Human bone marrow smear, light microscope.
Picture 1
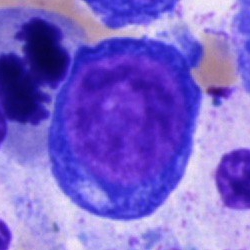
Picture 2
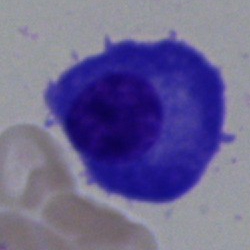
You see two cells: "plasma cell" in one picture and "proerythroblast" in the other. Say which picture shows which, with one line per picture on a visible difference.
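Picture 1 shows a proerythroblast: The cytoplasm forms only a narrow rim around the nucleus.
Picture 2 shows a plasma cell: The cytoplasm is abundant and stains a deep blue.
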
